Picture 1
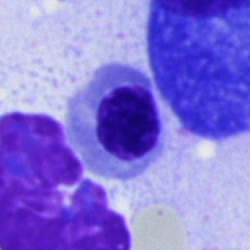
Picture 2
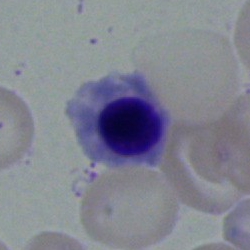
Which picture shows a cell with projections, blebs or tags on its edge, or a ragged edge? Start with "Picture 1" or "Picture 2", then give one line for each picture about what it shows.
Picture 2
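Picture 1: The cell outline is round to slightly oval with a smooth edge.
Picture 2: The cell outline is irregular, with a ragged, frayed edge.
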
